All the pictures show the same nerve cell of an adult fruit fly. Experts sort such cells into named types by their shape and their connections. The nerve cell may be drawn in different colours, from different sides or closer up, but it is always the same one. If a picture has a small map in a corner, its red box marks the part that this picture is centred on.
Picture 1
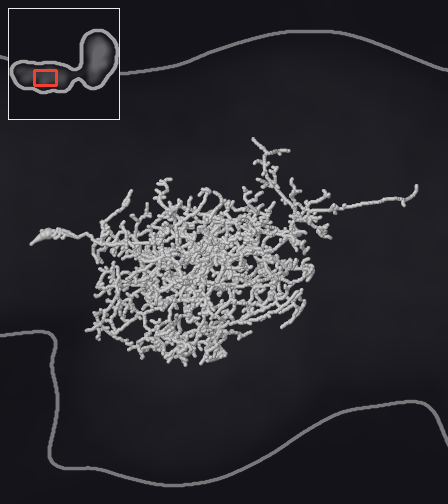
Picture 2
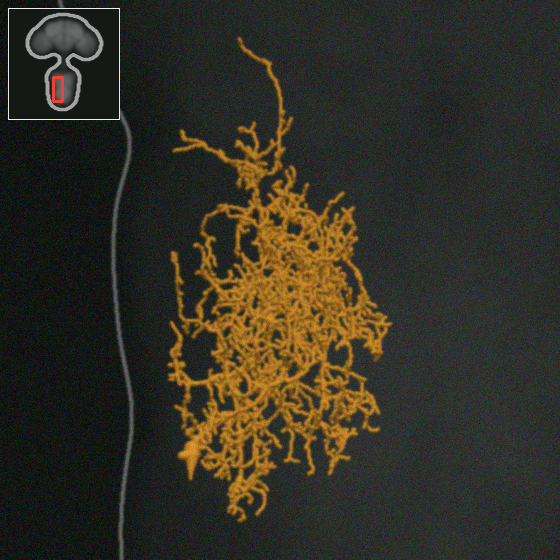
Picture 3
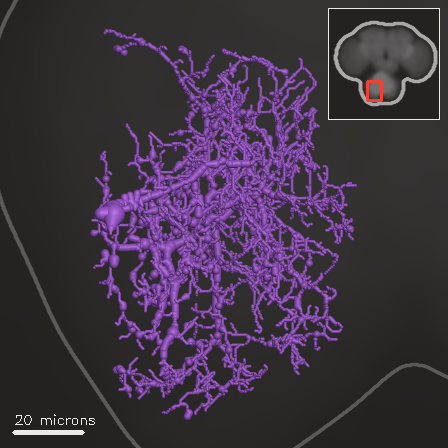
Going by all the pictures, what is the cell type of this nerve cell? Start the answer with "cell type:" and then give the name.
cell type: IN21A016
